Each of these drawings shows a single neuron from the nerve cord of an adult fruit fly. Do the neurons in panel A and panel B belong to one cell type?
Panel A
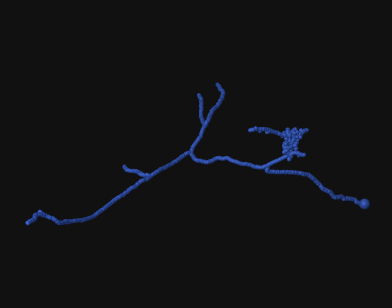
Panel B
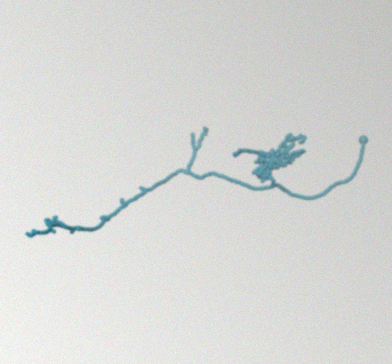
yes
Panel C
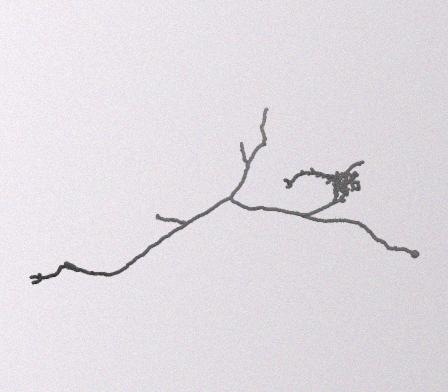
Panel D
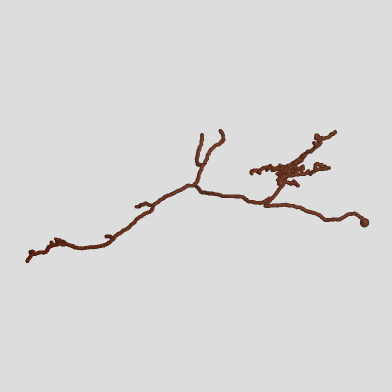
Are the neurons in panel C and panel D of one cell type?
yes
